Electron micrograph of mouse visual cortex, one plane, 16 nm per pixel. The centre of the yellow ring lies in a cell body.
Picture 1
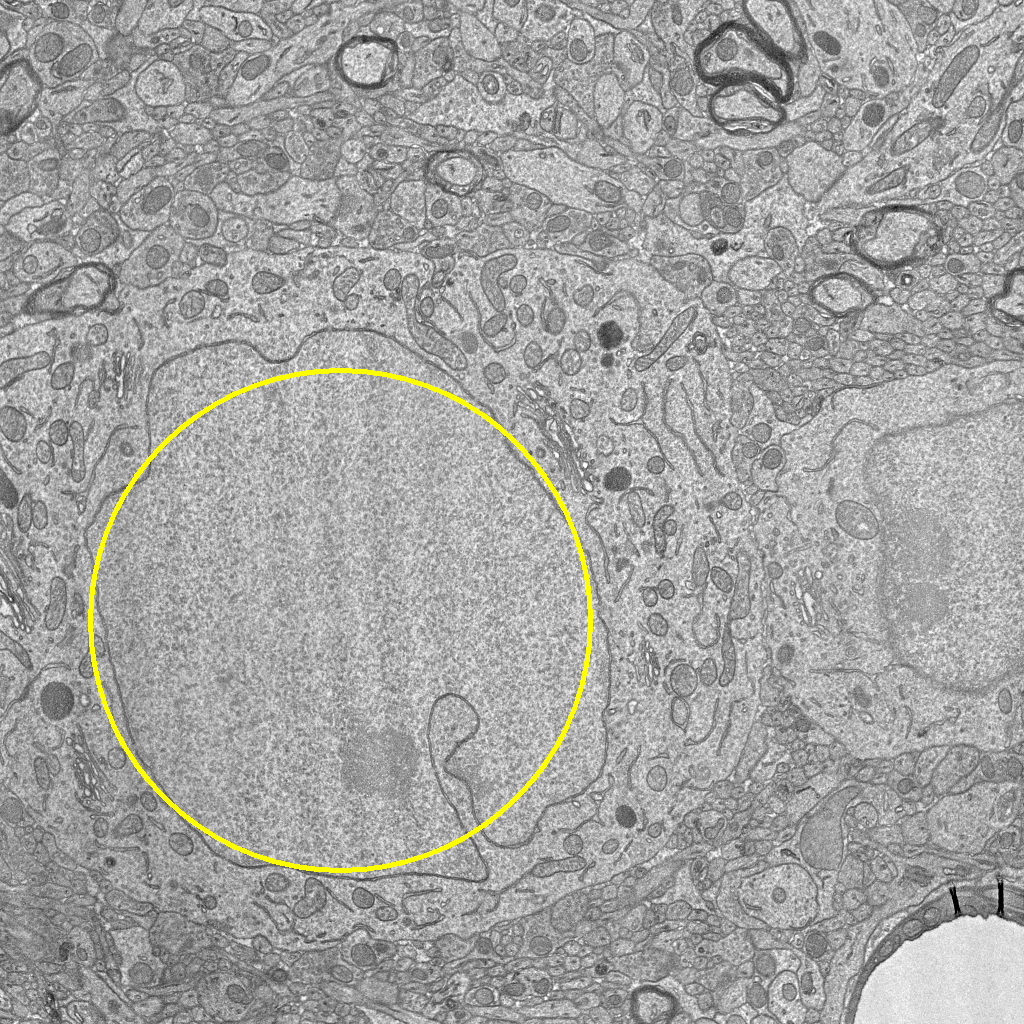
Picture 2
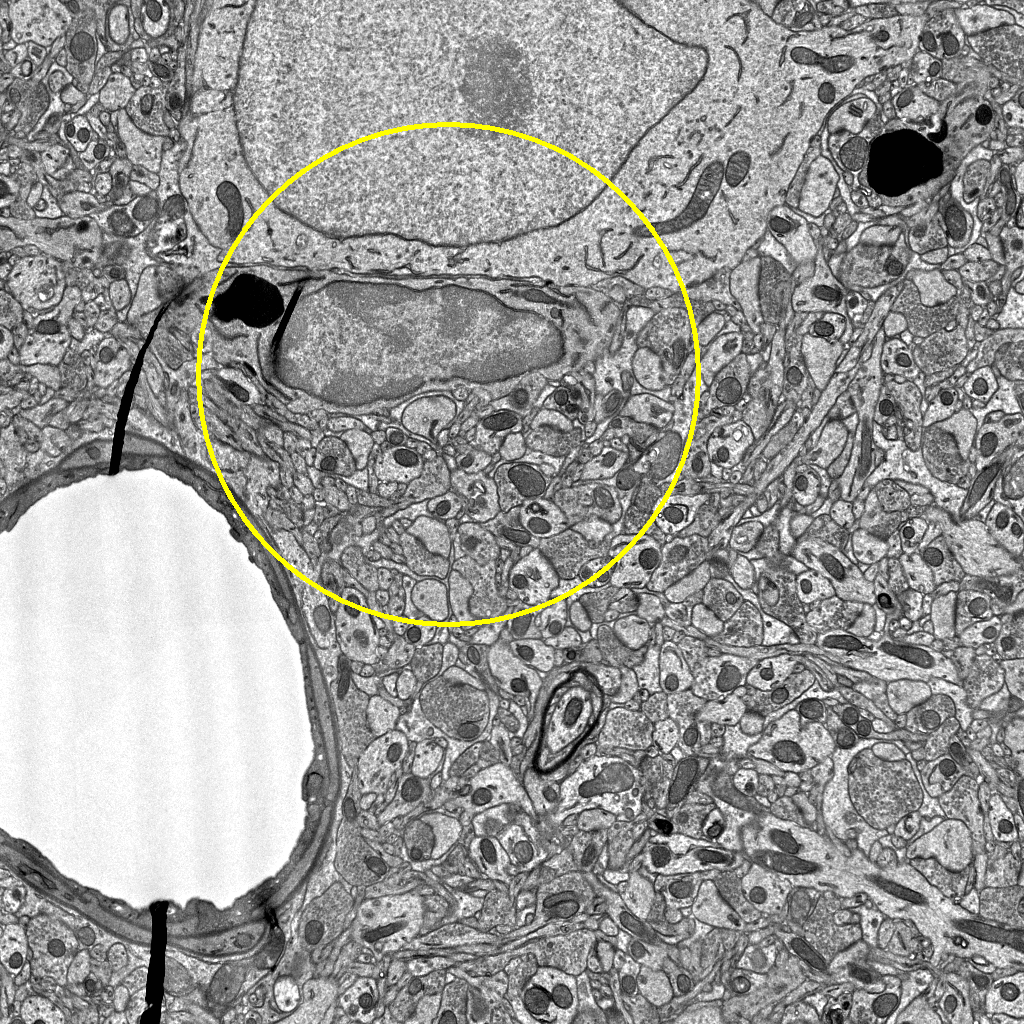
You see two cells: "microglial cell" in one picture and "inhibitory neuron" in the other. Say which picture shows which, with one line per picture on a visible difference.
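The cell in picture 1 is an inhibitory neuron. One deep, narrow fold of the nuclear envelope reaches into the lower right part of the nucleus.
The cell in picture 2 is a microglial cell. The nuclear outline is smooth, without deep indentations.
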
